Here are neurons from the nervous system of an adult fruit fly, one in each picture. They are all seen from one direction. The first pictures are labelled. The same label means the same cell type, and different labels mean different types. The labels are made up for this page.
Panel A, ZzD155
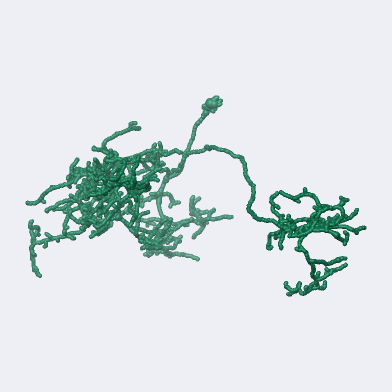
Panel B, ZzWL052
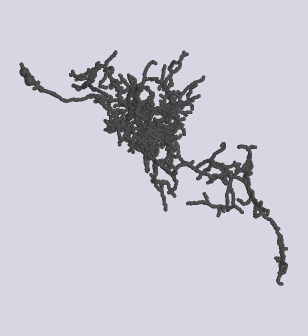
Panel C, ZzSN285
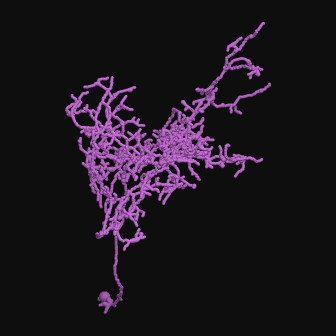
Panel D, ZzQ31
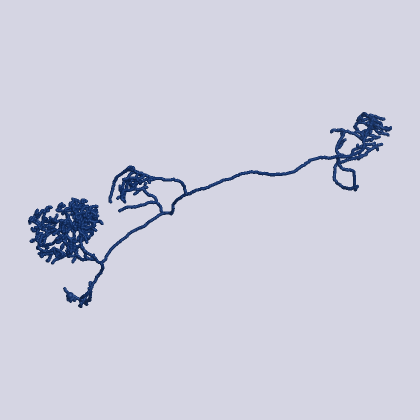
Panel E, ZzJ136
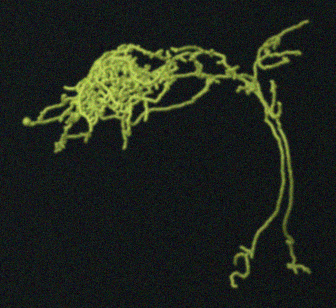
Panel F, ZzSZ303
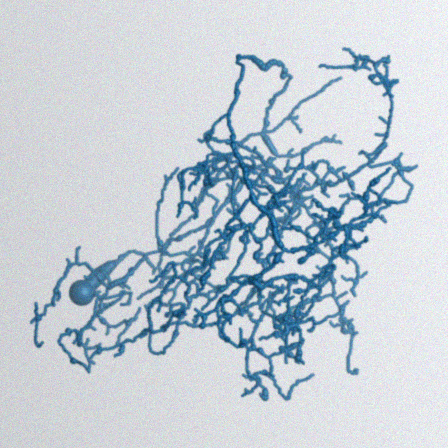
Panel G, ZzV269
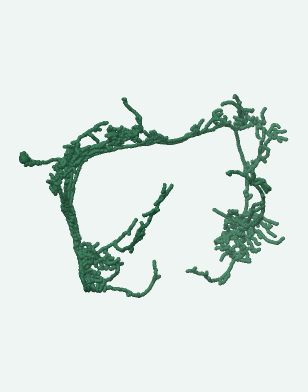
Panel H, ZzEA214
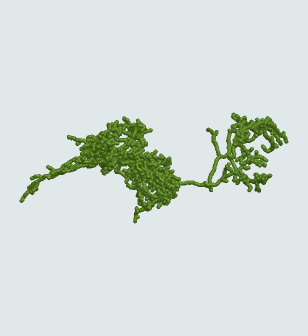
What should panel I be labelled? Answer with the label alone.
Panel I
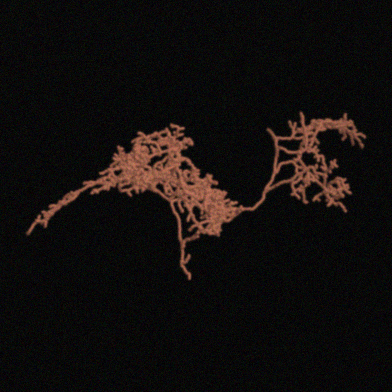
ZzEA214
